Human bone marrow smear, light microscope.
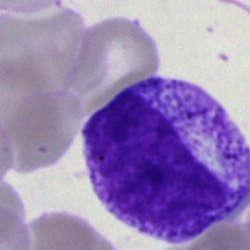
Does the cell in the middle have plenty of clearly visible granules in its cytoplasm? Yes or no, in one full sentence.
Yes, the cytoplasm of the cell is rich in visible granules.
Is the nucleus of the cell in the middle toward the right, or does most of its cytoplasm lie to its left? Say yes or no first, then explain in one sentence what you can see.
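No. The nucleus fills the lower-left part of the cell.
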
